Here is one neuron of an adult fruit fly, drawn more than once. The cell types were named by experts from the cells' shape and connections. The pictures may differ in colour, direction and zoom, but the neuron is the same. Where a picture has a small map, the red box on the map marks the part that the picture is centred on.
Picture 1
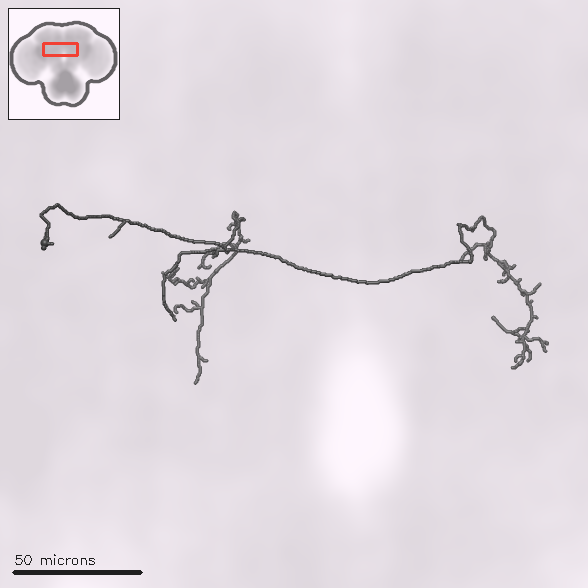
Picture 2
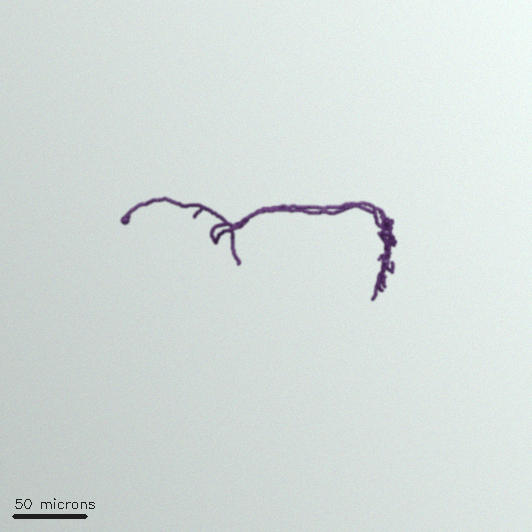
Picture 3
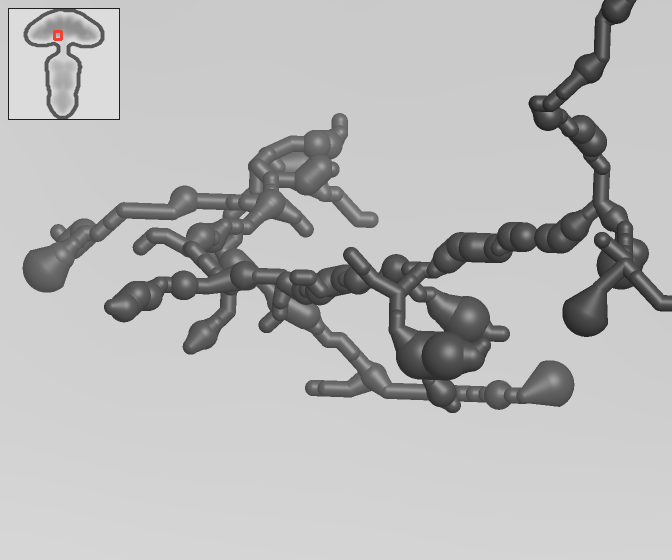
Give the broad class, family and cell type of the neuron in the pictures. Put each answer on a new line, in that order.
central-brain intrinsic neuron
hemilineage AOTUv3_ventral
PS087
